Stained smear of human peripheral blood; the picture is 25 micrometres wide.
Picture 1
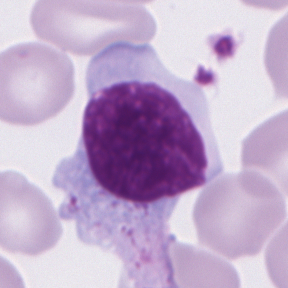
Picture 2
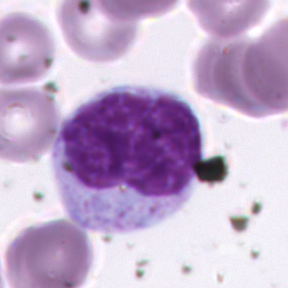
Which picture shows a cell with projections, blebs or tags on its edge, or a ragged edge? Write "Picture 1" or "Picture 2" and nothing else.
Picture 1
